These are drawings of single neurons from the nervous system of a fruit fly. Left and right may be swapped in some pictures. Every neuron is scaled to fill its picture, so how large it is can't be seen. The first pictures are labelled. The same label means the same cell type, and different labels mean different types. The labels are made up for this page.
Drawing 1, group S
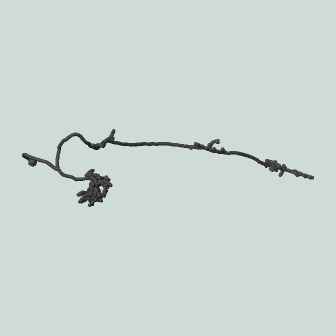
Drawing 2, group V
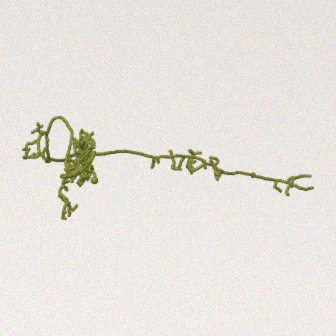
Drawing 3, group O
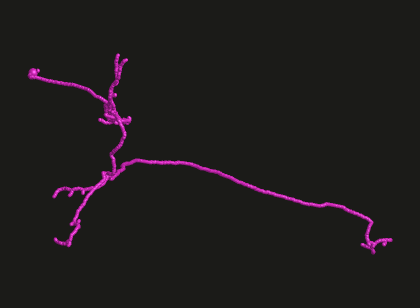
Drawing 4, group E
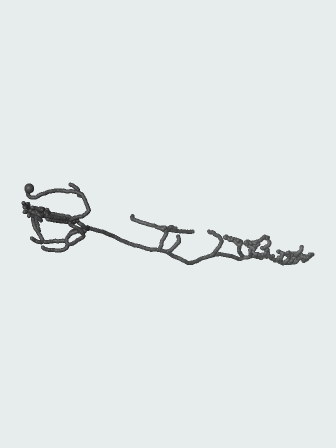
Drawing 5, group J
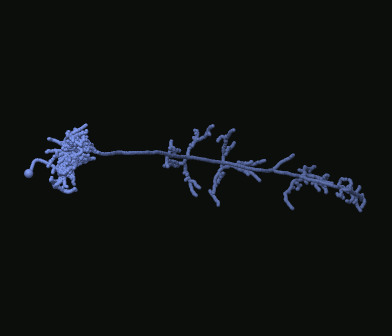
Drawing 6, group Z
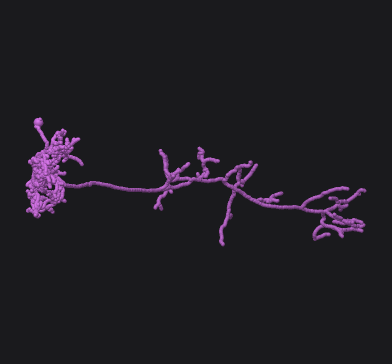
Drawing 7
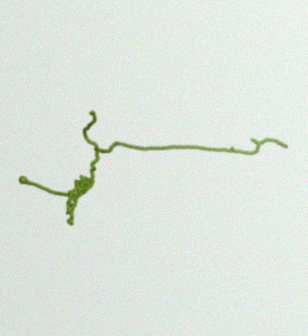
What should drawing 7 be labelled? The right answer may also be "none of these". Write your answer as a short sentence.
It belongs to group O.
